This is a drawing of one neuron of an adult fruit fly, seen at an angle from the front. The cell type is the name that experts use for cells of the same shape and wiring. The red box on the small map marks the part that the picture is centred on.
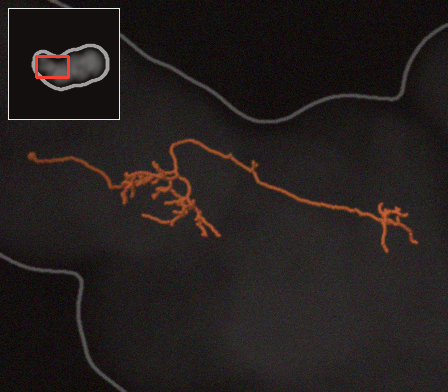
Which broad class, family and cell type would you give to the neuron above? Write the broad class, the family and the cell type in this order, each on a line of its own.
nerve-cord intrinsic neuron
hemilineage 06A
IN06A083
